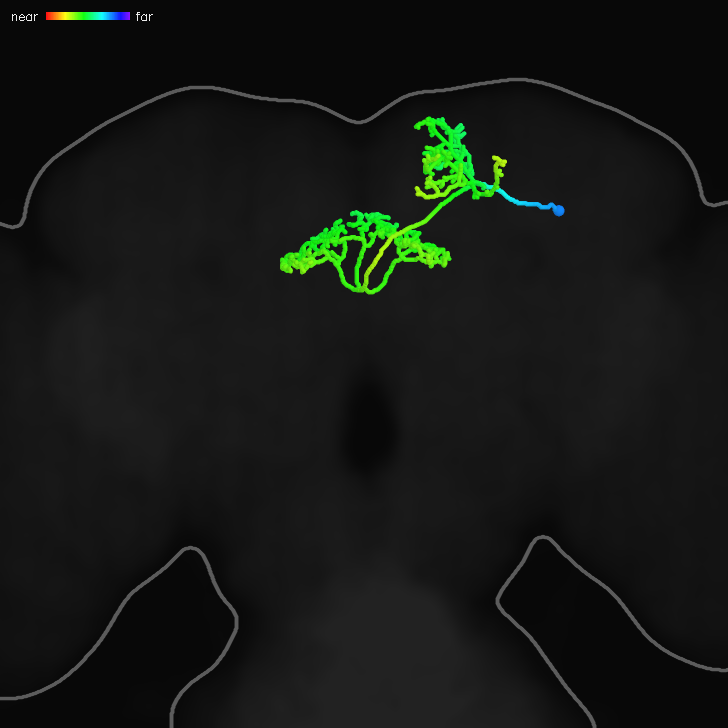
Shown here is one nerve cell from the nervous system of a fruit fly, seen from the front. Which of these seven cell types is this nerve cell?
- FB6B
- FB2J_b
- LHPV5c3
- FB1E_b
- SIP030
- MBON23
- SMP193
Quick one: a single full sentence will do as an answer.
In the scheme of cell types, this nerve cell is FB6B.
